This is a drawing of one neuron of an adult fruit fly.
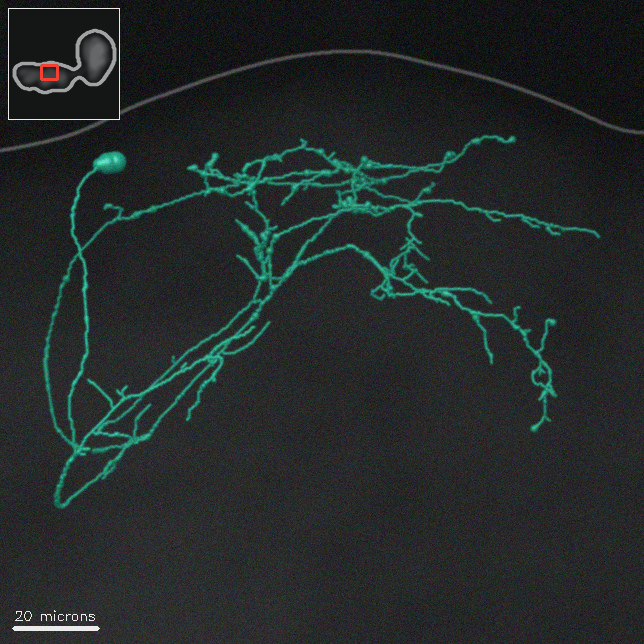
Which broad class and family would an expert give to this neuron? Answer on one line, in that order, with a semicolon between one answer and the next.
nerve-cord intrinsic neuron; hemilineage 19B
